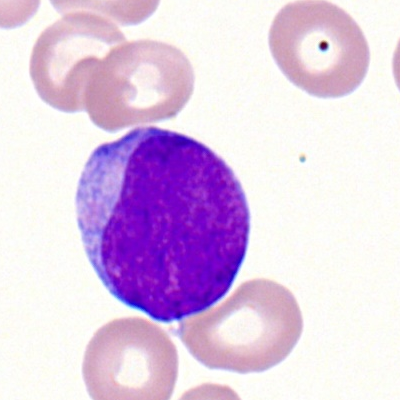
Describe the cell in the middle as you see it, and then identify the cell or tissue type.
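Most of this cell is nucleus, pushed over toward the right side. Its chromatin is dark purple, with small paler patches scattered through it. Over on the left there's just a narrow crescent of pale blue cytoplasm. That's a myeloblast.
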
